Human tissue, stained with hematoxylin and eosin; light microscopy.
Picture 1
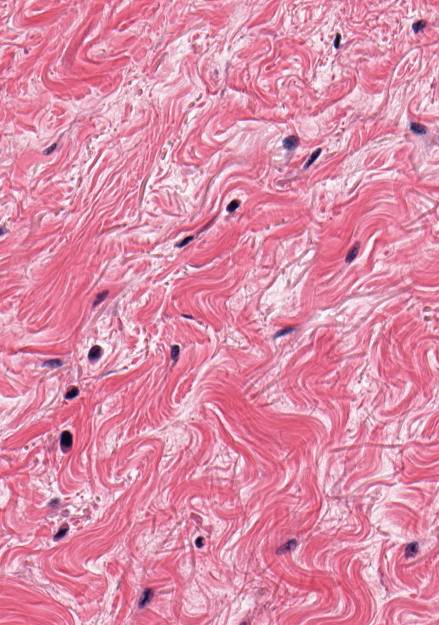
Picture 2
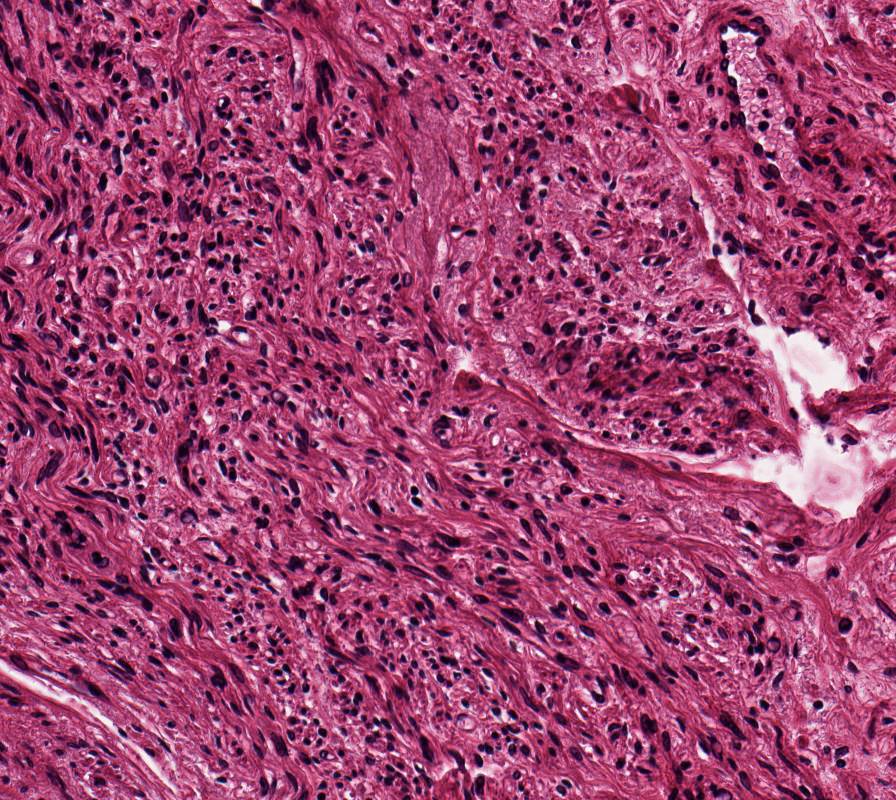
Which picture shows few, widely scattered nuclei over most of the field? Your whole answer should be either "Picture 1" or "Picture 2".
Picture 1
